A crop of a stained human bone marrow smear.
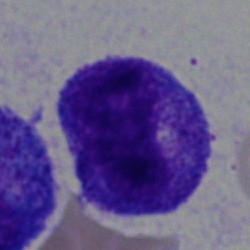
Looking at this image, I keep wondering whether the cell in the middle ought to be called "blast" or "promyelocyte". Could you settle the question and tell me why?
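I'd call it a promyelocyte rather than a blast. Its border is roughly round, a little irregular and fuzzy. The chromatin takes a dark blue-purple stain, with darker patches at the top and bottom centre. Over on the right there's a paler, lighter-textured area. And inside, I can't make out any clear vacuoles.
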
